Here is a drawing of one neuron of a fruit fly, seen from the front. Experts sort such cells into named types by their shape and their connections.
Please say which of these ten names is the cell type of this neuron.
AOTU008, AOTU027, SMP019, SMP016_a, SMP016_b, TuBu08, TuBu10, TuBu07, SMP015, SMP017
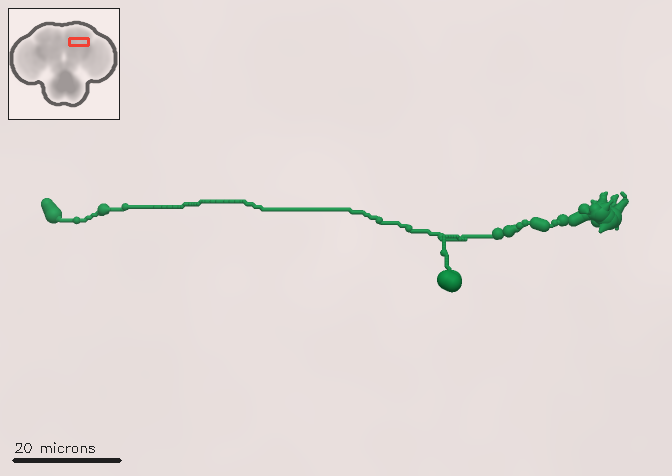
TuBu07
